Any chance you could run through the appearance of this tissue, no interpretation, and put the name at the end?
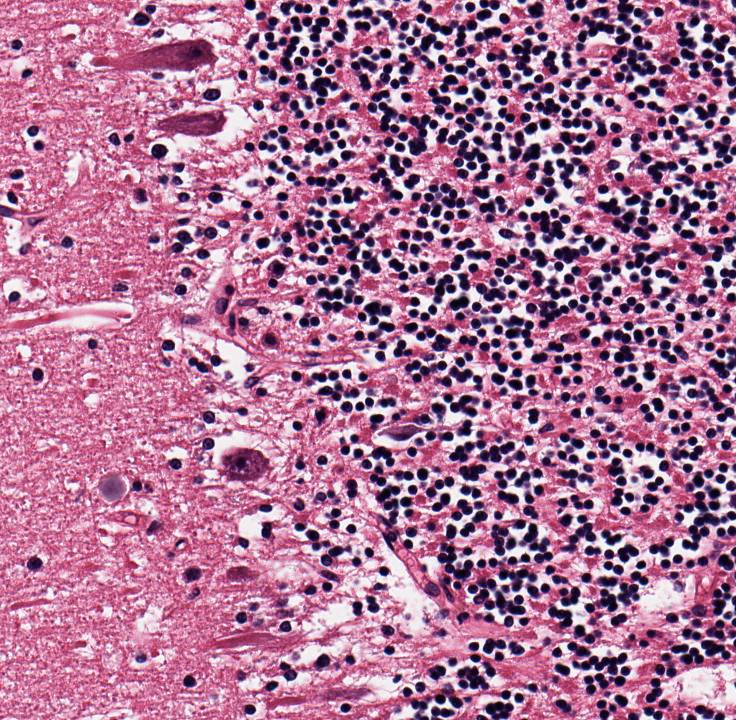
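Layout: a pale pink, sparsely nucleated left zone meets a right zone crowded with small dark nuclei along a border running roughly top to bottom, left of centre. Right zone: small, round, dark-staining nuclei with very little surrounding cytoplasm. Border: a few large neurons with abundant cytoplasm. Left zone: finely fibrillary pink neuropil, only scattered small nuclei. This is cerebellum.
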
